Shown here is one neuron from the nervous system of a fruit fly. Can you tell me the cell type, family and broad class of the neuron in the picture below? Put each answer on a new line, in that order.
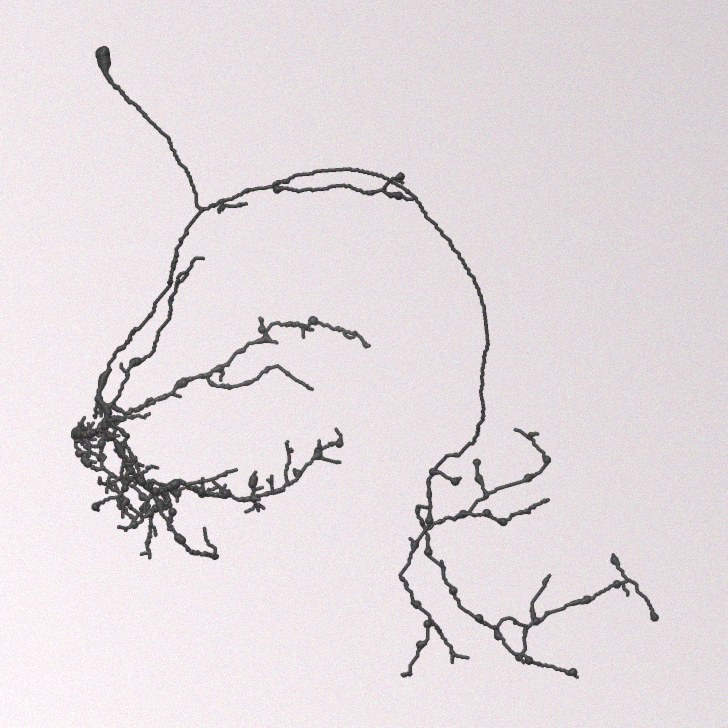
PLP064_a
hemilineage SLPav1_medial
central-brain intrinsic neuron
